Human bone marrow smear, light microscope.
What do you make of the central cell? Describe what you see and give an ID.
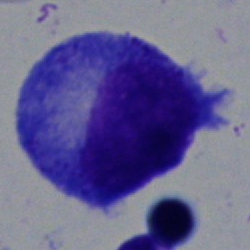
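Roughly round in outline, the cell carries its nucleus in the right half. The left edge of that nucleus is nearly straight. The cytoplasm stains blue. This cell is a promyelocyte.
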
